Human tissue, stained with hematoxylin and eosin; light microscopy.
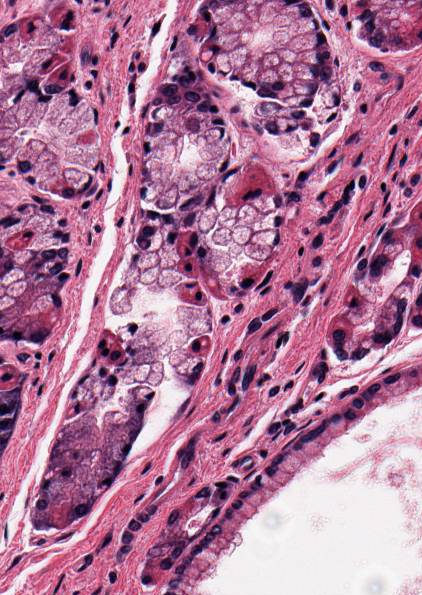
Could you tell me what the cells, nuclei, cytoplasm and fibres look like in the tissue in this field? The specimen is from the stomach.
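Cytoplasm first: most acinar cells are pale, finely vacuolated and foamy, as is typical of mucous cells. Nuclei next: in these mucous cells they are dark and pressed flat against the cell base. Other cells: scattered among the pale acini are cells with bright pink cytoplasm. Spaces: a large empty lumen fills the lower right corner.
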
